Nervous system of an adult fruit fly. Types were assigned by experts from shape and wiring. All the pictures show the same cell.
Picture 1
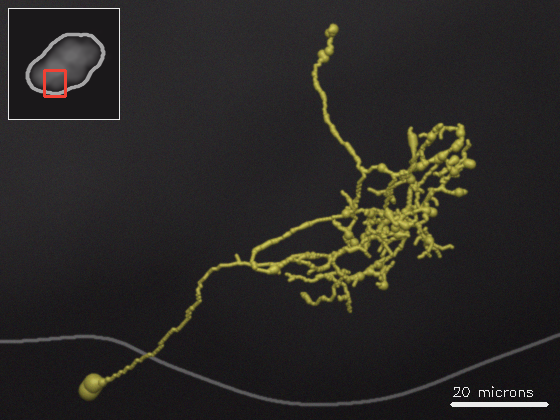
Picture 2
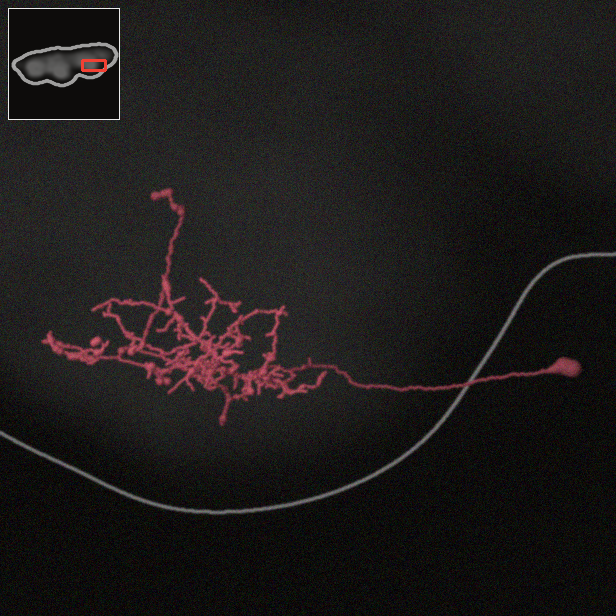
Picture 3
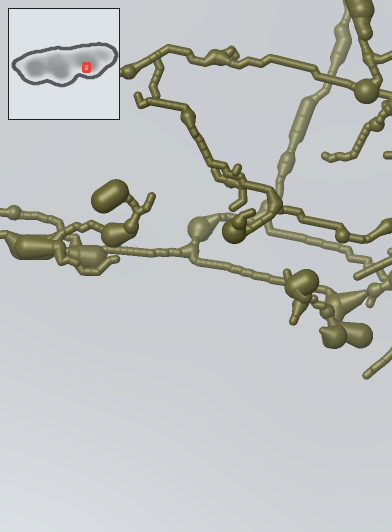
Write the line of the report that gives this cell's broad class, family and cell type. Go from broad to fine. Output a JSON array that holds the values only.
["nerve-cord intrinsic neuron", "hemilineage 01B", "IN01B060"]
